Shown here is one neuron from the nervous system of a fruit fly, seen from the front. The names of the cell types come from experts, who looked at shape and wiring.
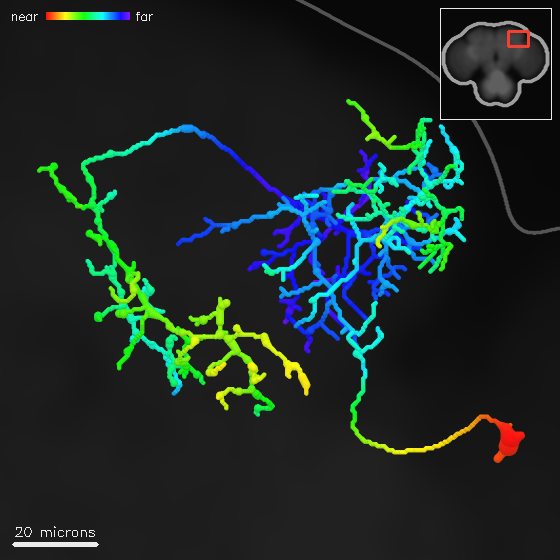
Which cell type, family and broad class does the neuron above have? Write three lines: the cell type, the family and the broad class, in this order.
LHAV3d1
hemilineage LHl3
central-brain intrinsic neuron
